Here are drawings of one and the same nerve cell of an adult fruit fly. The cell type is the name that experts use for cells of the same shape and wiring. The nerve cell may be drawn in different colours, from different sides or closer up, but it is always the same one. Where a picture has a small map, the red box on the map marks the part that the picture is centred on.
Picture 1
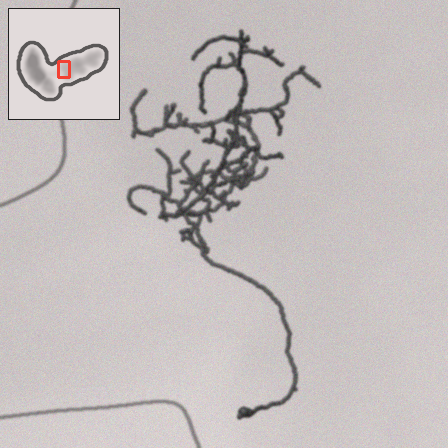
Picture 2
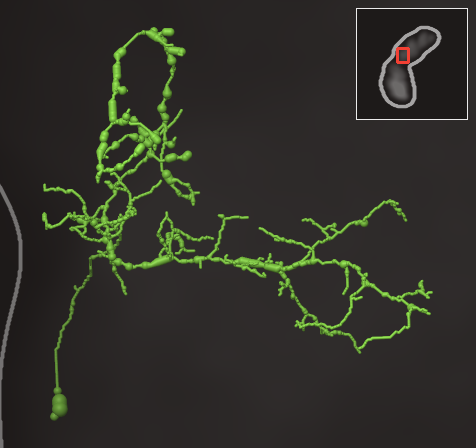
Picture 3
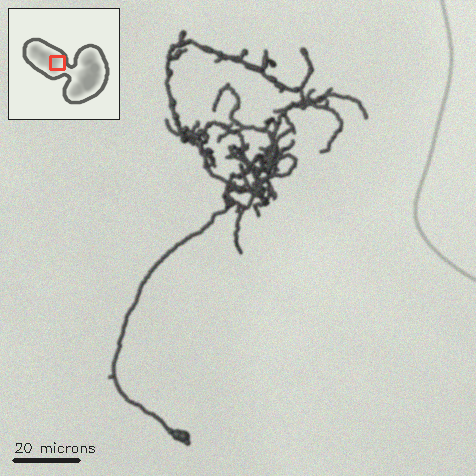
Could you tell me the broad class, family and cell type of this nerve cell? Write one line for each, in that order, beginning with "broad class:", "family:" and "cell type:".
broad class: nerve-cord intrinsic neuron
family: hemilineage 14A
cell type: IN14A055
